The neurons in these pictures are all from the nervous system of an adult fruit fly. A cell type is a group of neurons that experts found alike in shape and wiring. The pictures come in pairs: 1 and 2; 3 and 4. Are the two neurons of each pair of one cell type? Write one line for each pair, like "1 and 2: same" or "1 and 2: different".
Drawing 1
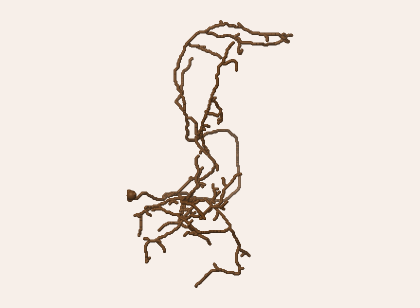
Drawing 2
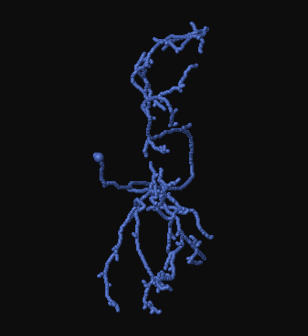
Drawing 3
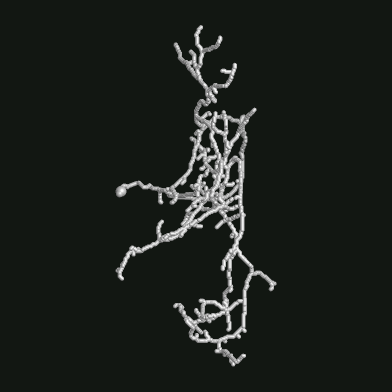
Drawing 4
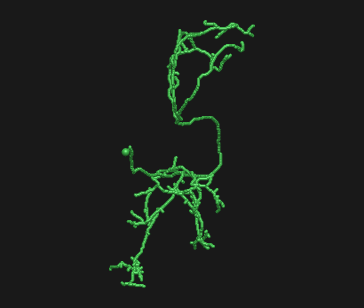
1 and 2: different
3 and 4: different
